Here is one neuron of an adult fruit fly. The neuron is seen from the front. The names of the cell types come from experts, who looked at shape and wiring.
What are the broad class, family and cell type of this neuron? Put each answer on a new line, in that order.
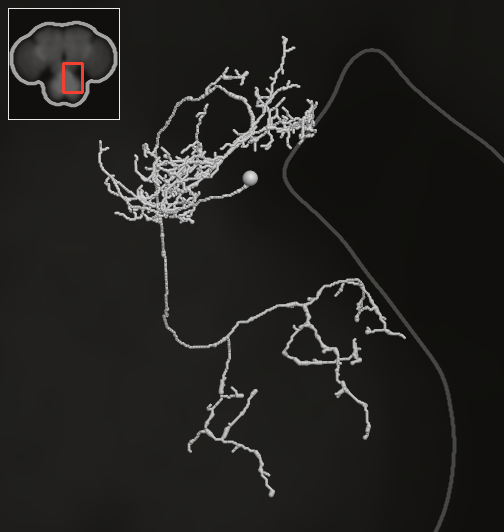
descending neuron
hemilineage MX12
DNg12_e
